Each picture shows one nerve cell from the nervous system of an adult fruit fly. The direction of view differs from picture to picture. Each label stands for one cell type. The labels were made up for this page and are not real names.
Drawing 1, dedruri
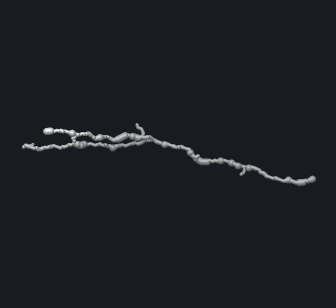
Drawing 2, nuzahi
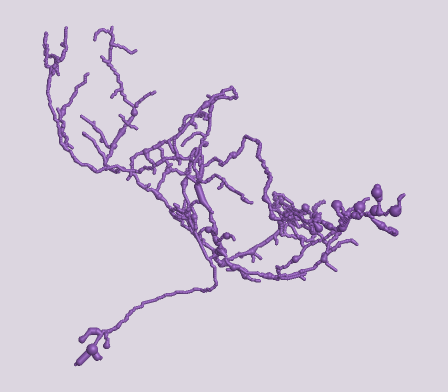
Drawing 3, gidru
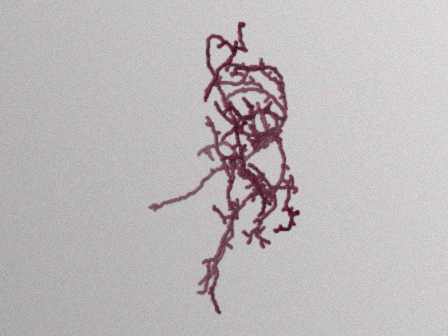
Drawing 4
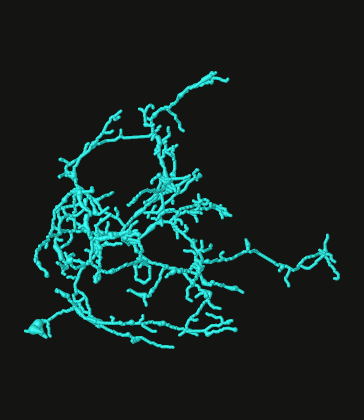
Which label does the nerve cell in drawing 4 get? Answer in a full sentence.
It belongs to gidru.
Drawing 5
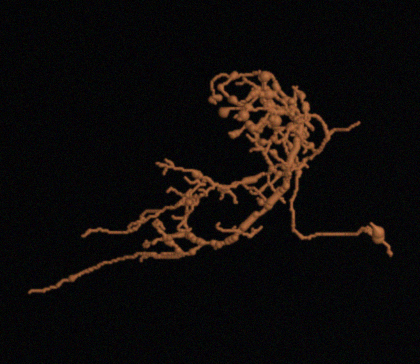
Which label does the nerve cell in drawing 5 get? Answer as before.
It belongs to nuzahi.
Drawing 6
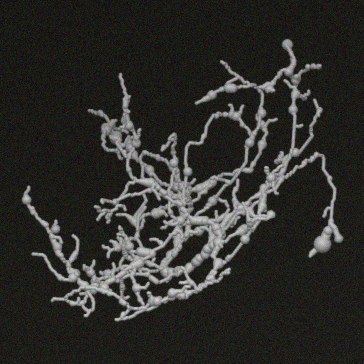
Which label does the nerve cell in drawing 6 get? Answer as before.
It belongs to gidru.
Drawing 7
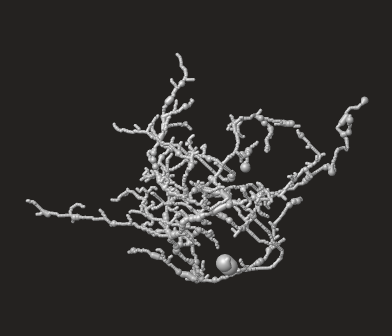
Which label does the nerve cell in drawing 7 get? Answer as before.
It belongs to gidru.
